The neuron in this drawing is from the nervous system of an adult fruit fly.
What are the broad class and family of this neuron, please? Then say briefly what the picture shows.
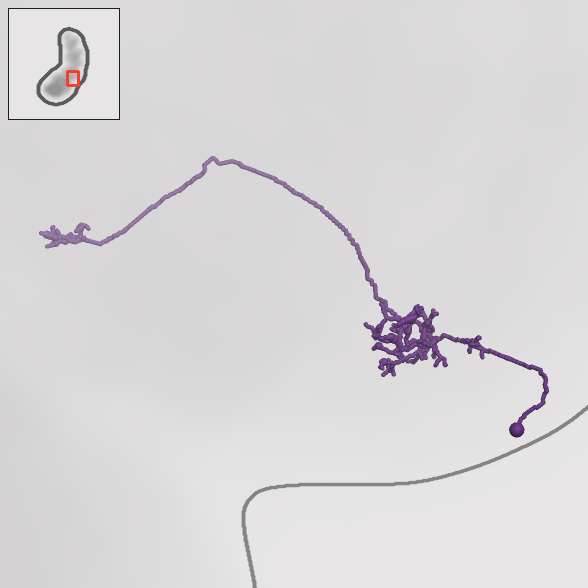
It is an optic-lobe intrinsic neuron. Its family is Tm. Its cell body lies at the lower right of the picture. In this view it is wider than it is tall.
